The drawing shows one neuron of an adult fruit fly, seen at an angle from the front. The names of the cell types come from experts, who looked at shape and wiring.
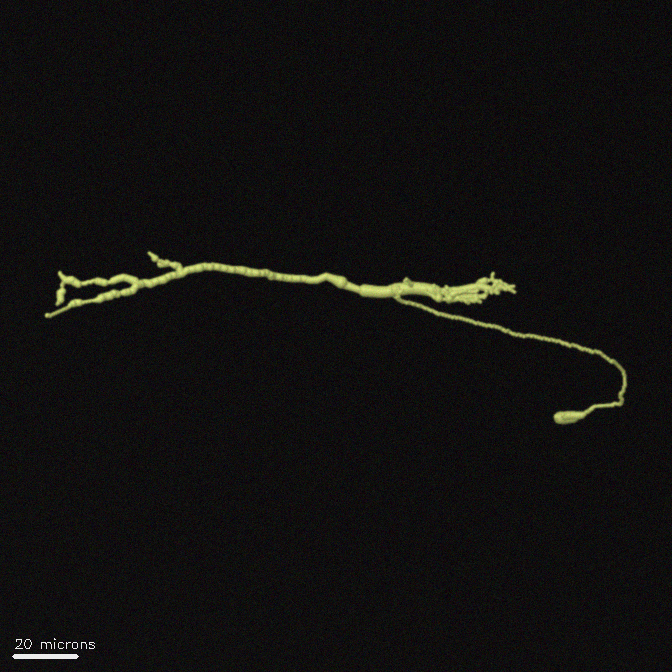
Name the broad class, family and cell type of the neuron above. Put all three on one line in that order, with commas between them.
nerve-cord intrinsic neuron, hemilineage 08B, IN08B070_a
